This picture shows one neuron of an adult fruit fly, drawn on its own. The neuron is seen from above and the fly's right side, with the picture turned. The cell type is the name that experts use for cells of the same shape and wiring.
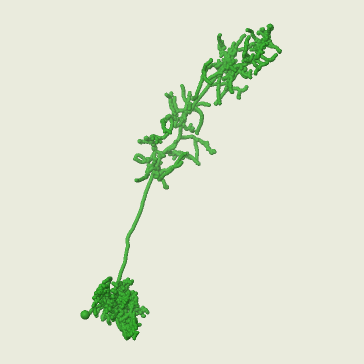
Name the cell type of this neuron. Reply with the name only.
DNg98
